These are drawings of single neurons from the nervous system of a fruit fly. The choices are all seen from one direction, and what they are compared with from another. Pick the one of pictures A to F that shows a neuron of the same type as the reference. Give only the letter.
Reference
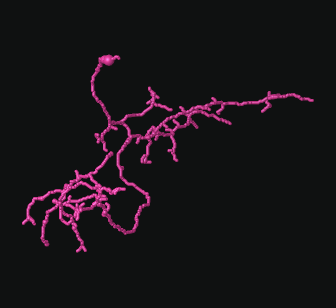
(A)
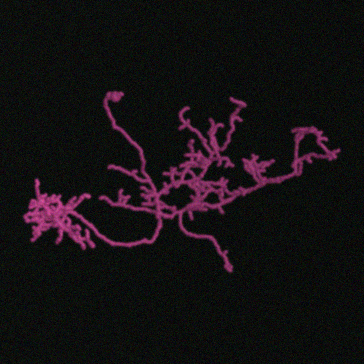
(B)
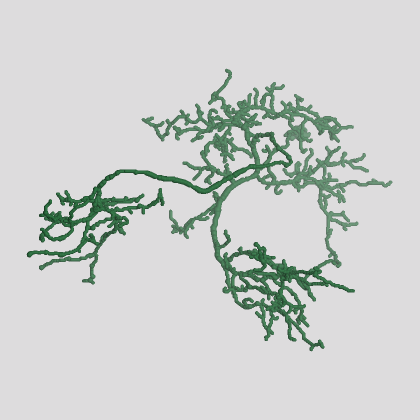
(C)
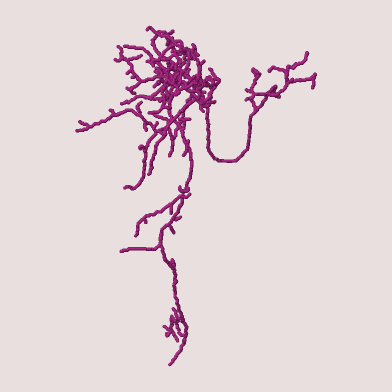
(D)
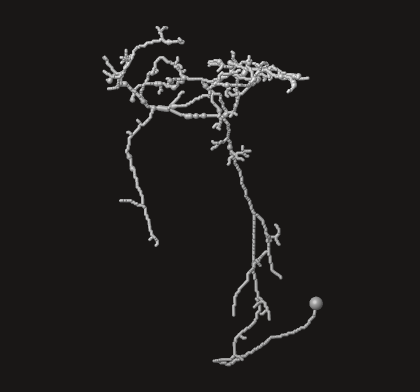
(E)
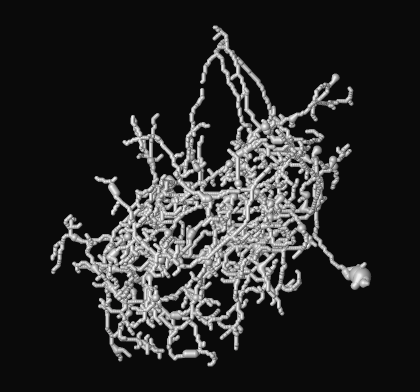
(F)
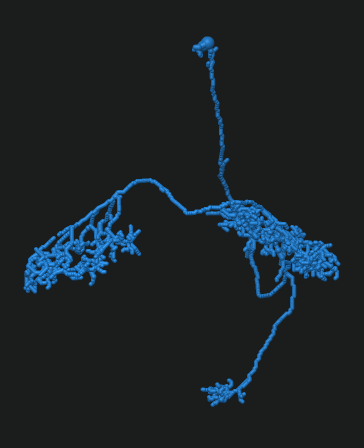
A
